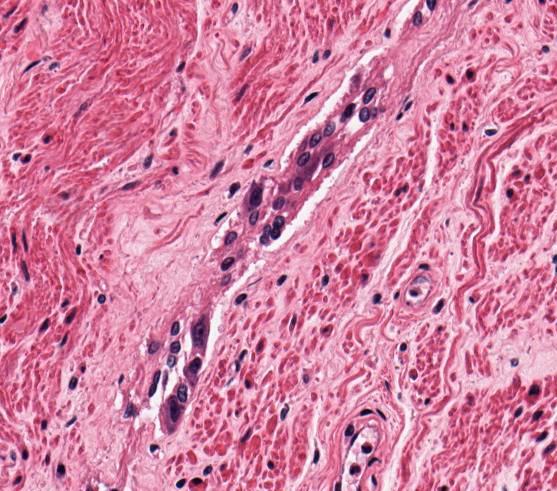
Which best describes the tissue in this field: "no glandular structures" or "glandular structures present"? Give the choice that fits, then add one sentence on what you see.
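No glandular structures. No glands or surface epithelium are present anywhere in the field.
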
